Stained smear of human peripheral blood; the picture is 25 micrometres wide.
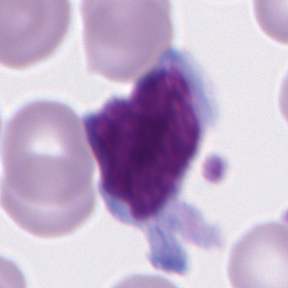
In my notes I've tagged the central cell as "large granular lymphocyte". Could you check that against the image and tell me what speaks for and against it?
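The outline is irregular and angular rather than round, and the nucleus, about 13 by 10 micrometres, fills most of the cell with an irregular, angular shape. The cytoplasm is scant and pale blue, trailing off in ragged, frayed extensions mostly at the lower edge. Notice that it holds no granules.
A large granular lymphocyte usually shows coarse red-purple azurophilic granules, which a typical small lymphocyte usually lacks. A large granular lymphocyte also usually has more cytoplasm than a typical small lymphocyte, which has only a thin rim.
So both the missing granules and the scant cytoplasm go with typical lymphocyte and against large granular lymphocyte. This cell is a typical lymphocyte.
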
